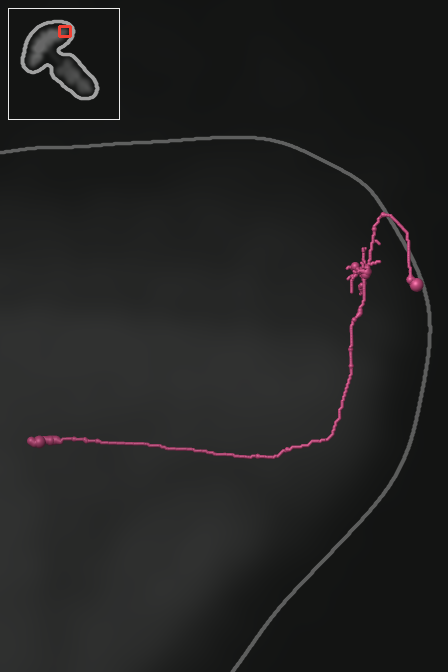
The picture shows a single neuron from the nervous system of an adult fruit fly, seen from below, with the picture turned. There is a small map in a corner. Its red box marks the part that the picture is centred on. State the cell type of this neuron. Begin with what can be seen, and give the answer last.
It lies in the brain. The cell body is on the right of the picture. It is an optic-lobe intrinsic neuron. Its cell type is Tm9.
